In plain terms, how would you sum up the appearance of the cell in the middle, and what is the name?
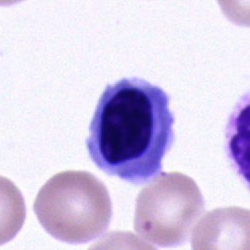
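What strikes me first is the chromatin, which is dense and stains dark purple. Around the nucleus I can follow a moderate rim of blue cytoplasm, and it is widest on the lower right side. This one is an erythroblast.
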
